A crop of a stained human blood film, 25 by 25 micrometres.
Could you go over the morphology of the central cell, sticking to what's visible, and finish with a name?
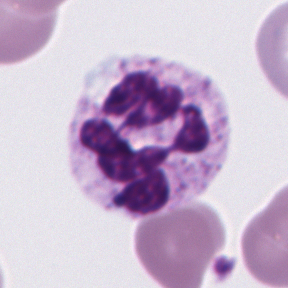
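It's got a smooth, round outline. The nucleus breaks into at least five separate lobes, sitting in a loose ring around the middle of the cell. There's plenty of cytoplasm, and it's pale pinkish-lilac. That makes it a segmented neutrophil.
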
